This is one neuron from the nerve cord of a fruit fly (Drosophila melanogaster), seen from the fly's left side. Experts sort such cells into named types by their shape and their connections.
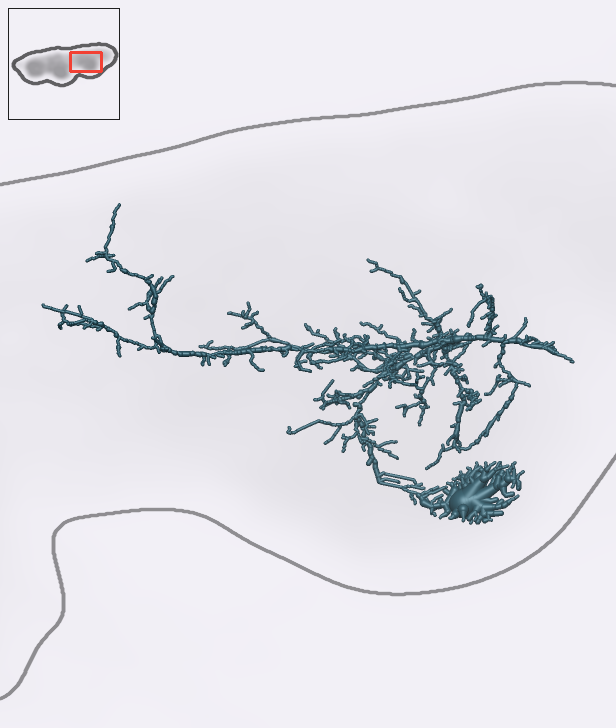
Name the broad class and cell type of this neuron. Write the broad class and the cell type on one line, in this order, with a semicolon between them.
motor neuron of the nerve cord; Ti extensor MN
